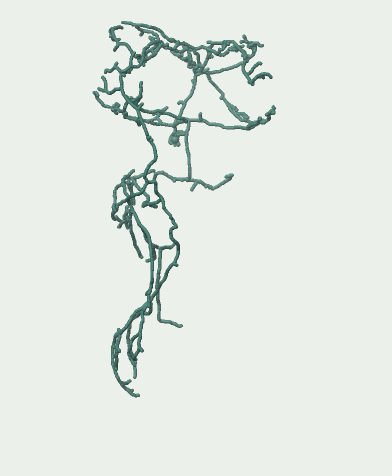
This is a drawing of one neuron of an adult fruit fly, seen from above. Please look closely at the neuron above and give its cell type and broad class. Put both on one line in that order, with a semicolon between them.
INXXX029; nerve-cord intrinsic neuron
